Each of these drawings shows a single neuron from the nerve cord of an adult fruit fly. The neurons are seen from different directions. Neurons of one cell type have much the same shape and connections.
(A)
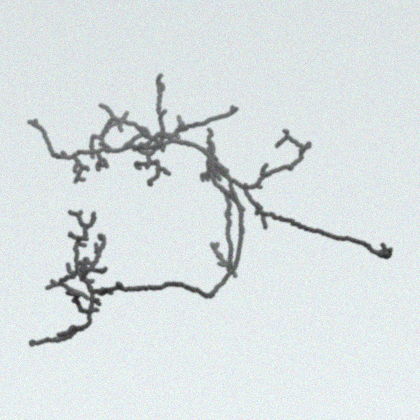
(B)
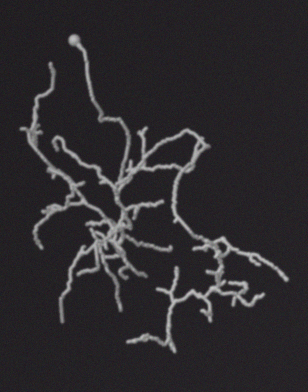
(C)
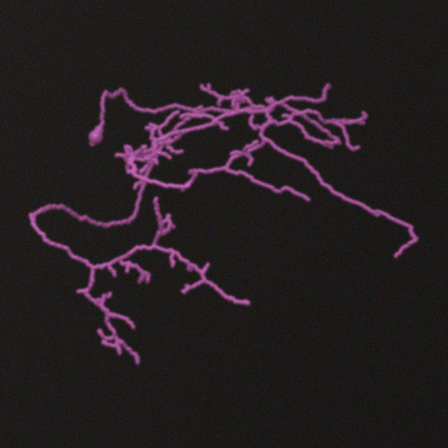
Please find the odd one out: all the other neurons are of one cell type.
Picture C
